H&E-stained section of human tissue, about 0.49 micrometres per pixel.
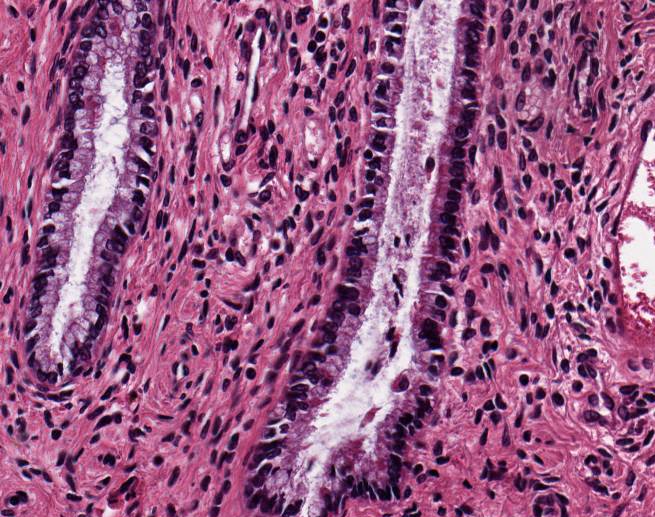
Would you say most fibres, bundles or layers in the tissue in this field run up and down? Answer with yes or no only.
Yes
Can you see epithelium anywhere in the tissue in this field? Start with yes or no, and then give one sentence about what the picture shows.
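Yes. The glands are lined by a single layer of tall columnar cells.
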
